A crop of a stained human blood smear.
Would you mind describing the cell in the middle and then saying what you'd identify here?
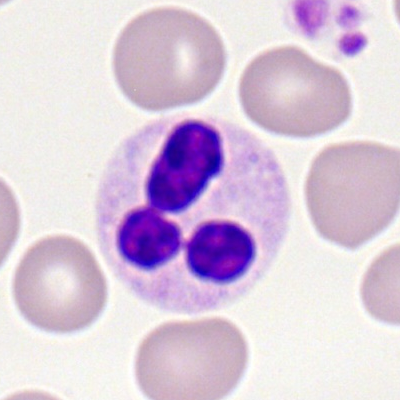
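Let's take the cell in the middle and begin with its nucleus, which is divided into three separate lobes. Look closely and you'll find no nucleoli in it. Move out to the cytoplasm: it holds fine, faint lilac granules, and there are no vacuoles. So this cell is a segmented neutrophil.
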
